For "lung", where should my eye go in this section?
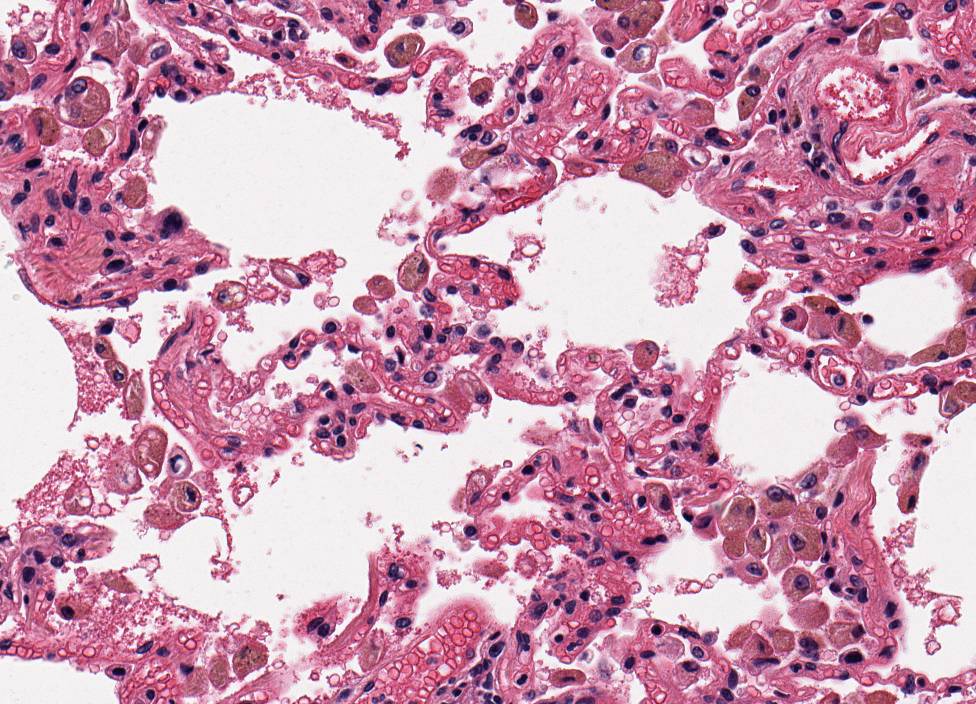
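Lung is the tissue in this section.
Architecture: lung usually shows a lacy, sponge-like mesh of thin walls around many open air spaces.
This field agrees, being a network of thin branching septa enclosing large, mostly empty spaces. Cells: large rounded macrophages with abundant granular golden-brown cytoplasm lie in the spaces and along the septa throughout, each with a single round to oval nucleus, often off-centre. Space contents: scattered wisps of pale pink granular material and loose red blood cells, clearest along the left edge.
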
